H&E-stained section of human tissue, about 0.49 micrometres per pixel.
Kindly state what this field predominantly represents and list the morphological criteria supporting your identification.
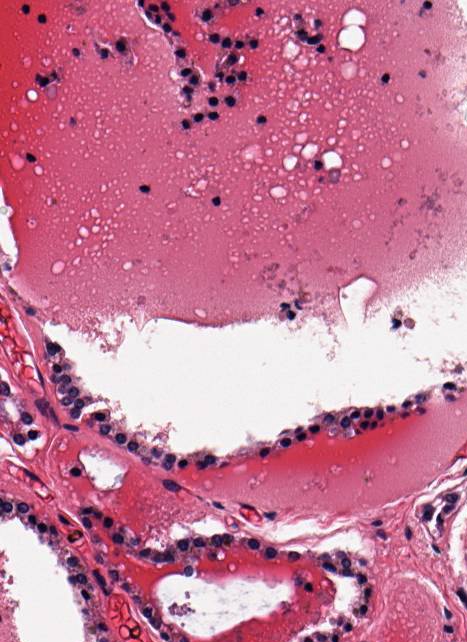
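That's thyroid follicle: one big follicle fills the upper two-thirds, and smaller ones crowd the bottom. Each has a single layer of low cuboidal to flattened cells with small, round, dark nuclei.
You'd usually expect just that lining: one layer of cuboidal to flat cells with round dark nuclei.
Small round clear vacuoles dot the big one's colloid.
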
